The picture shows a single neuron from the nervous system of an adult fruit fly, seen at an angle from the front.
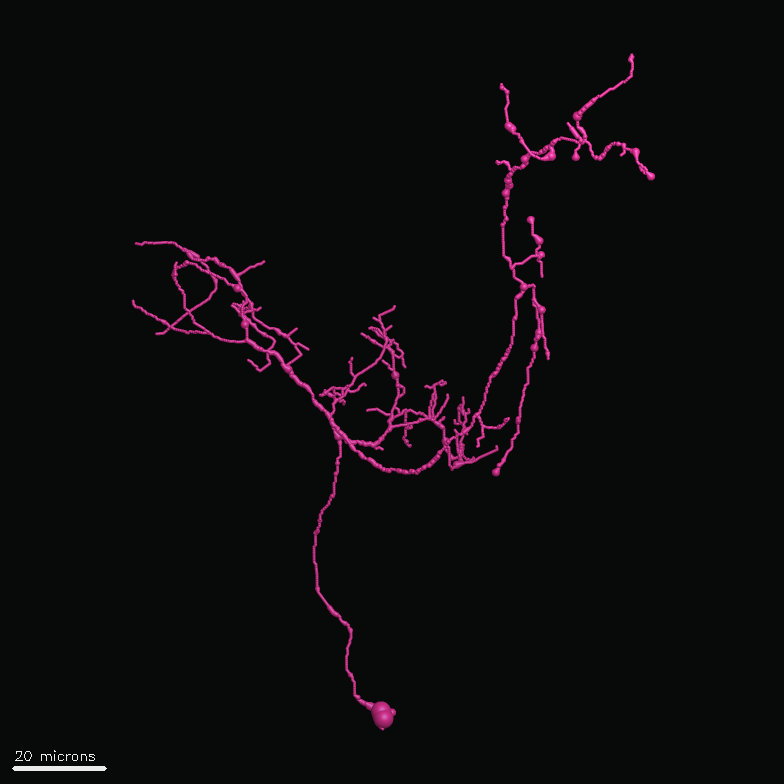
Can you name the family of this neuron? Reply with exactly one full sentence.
With respect to family, the neuron is hemilineage LB3.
